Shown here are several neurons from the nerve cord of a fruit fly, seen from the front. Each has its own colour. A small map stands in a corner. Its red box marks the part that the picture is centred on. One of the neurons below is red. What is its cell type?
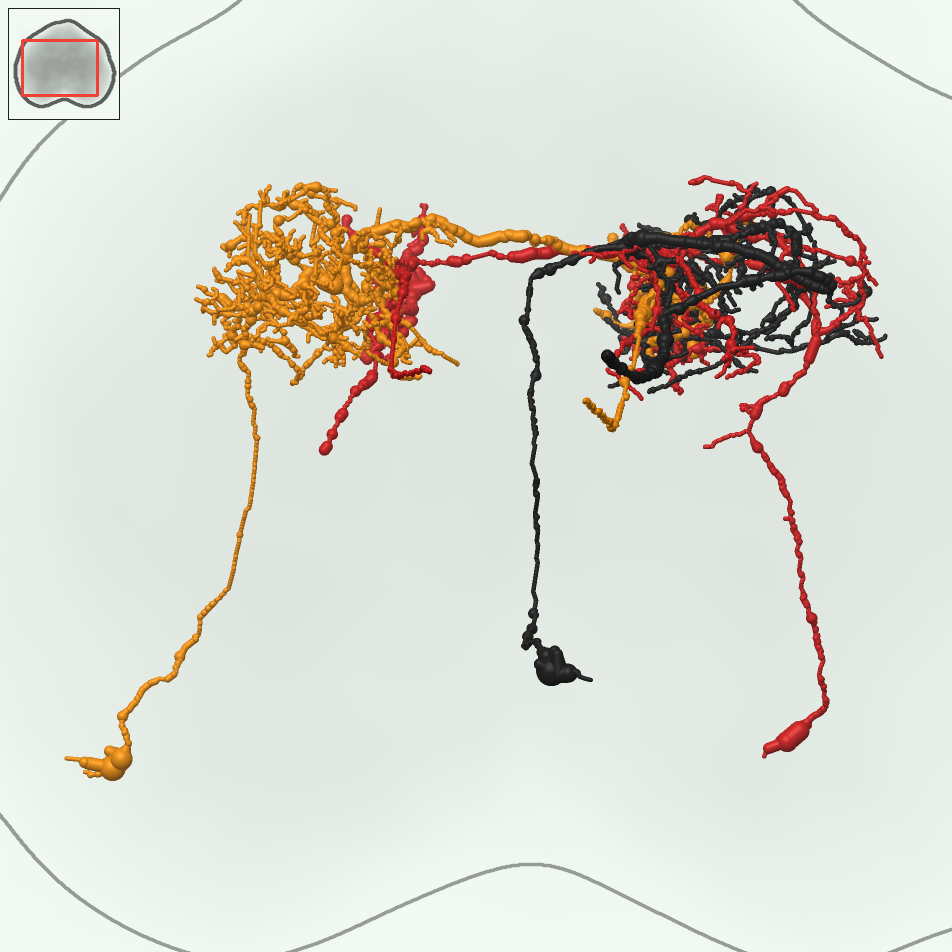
AN06A018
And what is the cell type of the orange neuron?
AN06A017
